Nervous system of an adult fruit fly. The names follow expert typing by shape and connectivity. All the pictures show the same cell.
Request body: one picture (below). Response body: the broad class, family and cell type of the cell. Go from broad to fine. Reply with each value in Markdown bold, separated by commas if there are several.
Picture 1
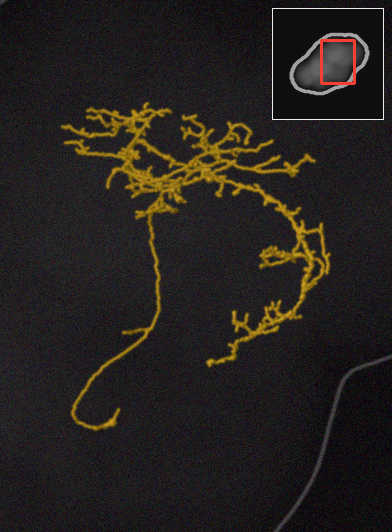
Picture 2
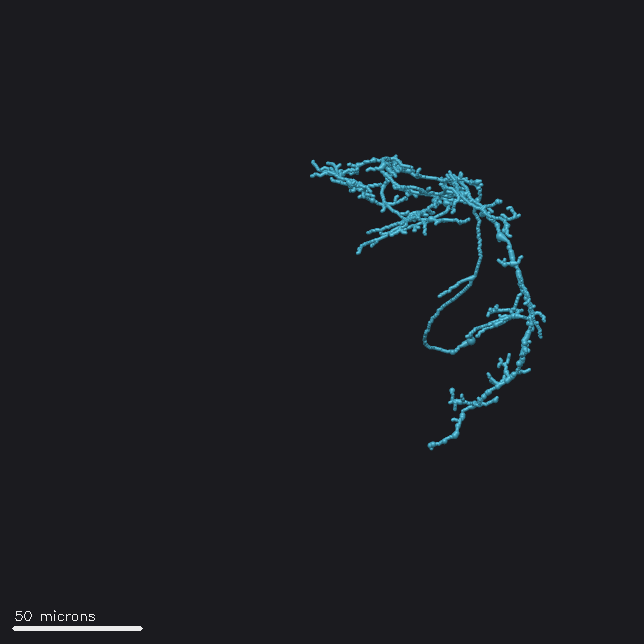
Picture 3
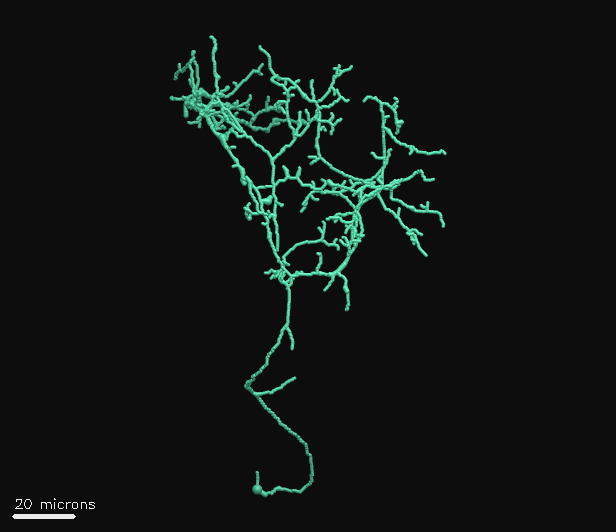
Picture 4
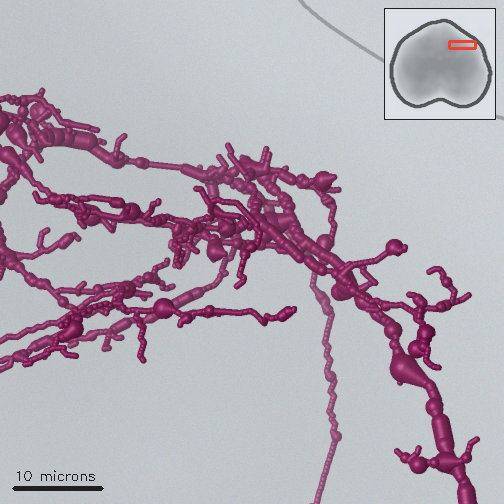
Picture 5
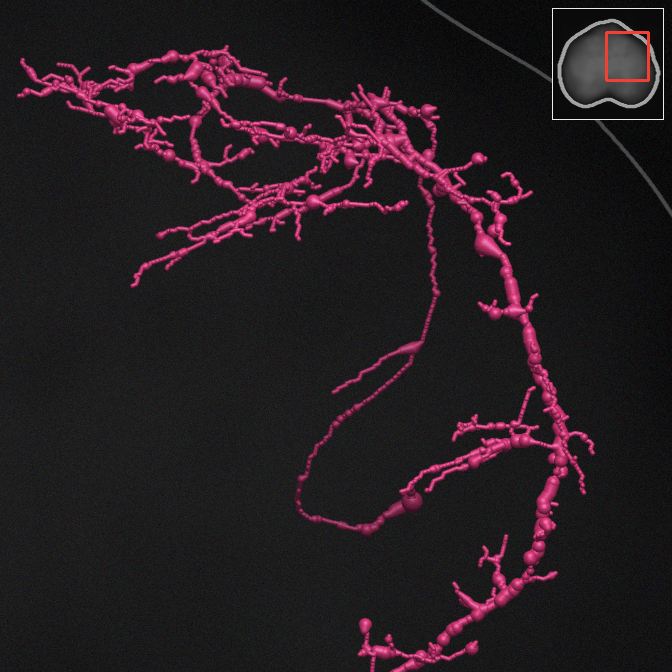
**nerve-cord intrinsic neuron**, **hemilineage 03B**, **IN03B071**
